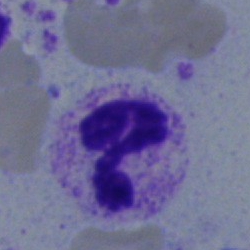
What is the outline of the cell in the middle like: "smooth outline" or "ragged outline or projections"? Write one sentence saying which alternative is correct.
The outline of this cell is free of projections and smooth.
